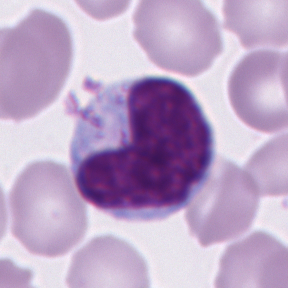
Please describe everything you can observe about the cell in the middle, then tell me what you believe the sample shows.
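Nucleus bent around a pocket of cytoplasm on its upper-left side. Chromatin dark purple, mottled and clumpy. No nucleoli visible. Small ragged pinkish-purple wisps along the upper-left cell edge. Cell in the middle: large granular lymphocyte.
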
